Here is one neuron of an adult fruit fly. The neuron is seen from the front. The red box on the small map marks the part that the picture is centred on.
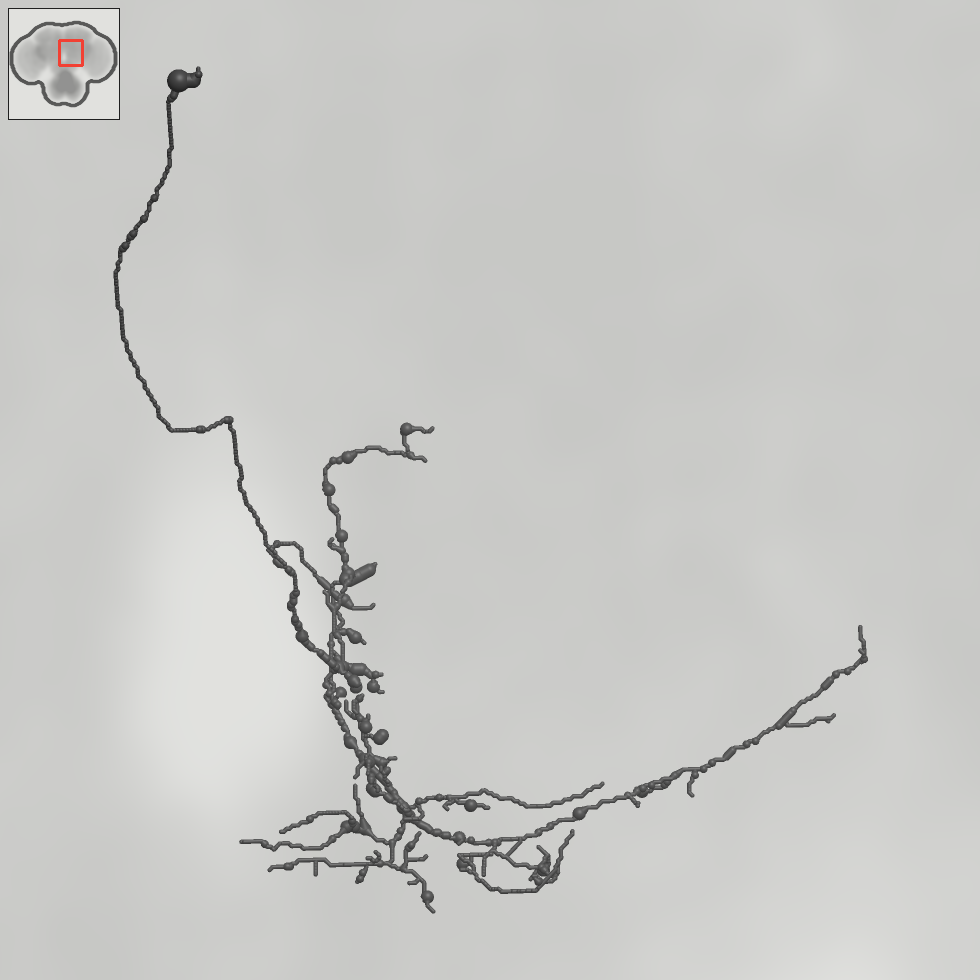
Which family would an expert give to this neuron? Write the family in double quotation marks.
"hemilineage WEDd2"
